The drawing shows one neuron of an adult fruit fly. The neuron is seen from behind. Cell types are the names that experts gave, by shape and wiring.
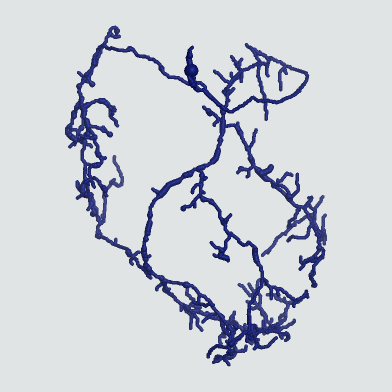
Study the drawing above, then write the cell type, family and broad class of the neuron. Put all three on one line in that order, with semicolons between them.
IN03A073; hemilineage 03A; nerve-cord intrinsic neuron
